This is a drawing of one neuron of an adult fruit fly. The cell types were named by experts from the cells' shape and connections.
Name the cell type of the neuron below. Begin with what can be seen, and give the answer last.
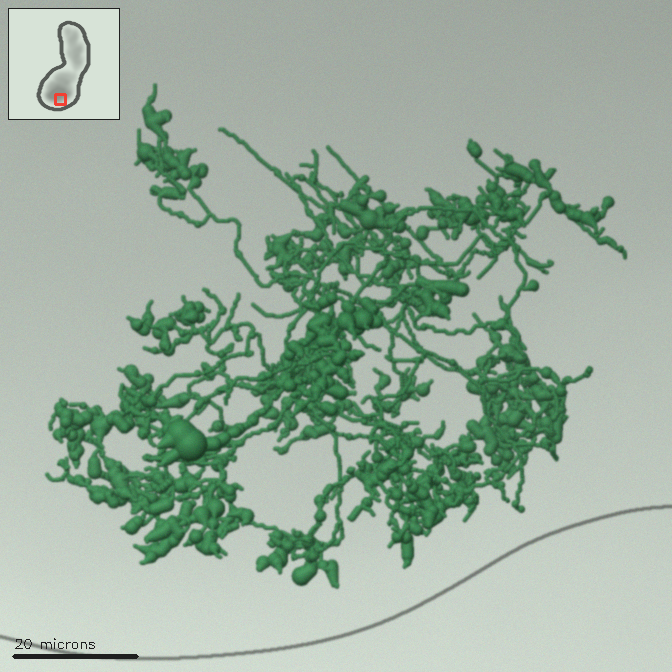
From left to right in the picture it spans about 95 microns. The picture shows more than a hundred branch ends. It is a central-brain intrinsic neuron. The cell type is lLN2P_b.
